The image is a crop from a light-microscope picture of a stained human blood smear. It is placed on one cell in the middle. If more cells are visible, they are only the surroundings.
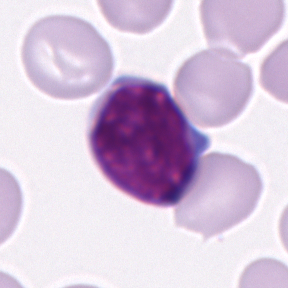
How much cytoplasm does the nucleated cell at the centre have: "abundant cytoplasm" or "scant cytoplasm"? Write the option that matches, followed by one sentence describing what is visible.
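Scant cytoplasm. The cytoplasm is only a very thin rim around the nucleus.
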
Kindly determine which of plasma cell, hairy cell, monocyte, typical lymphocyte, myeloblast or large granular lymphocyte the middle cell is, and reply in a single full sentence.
Located at the centre of the crop is a typical lymphocyte.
